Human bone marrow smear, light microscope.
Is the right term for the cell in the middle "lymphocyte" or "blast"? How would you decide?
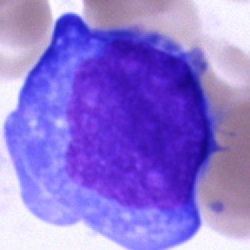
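This is a blast, not a lymphocyte. The deciding point is the chromatin, which here is finely granular.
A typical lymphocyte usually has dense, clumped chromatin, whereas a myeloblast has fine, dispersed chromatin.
Otherwise, the nucleus lies toward the right side of the cell, the cytoplasm stains deep blue, and small pale spots are scattered through the cytoplasm on the left.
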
